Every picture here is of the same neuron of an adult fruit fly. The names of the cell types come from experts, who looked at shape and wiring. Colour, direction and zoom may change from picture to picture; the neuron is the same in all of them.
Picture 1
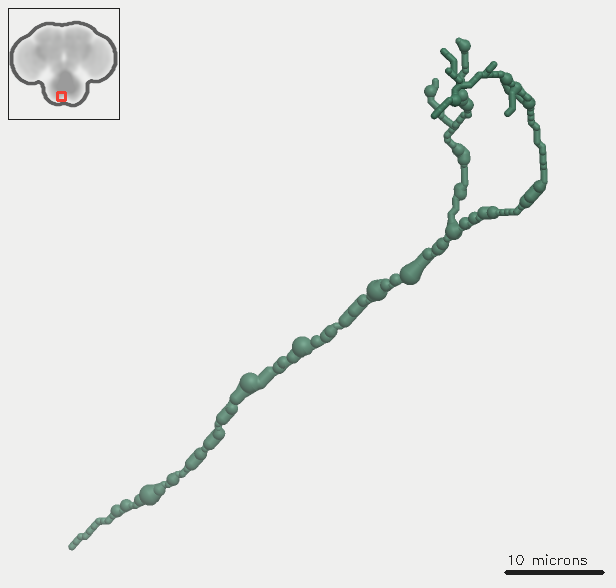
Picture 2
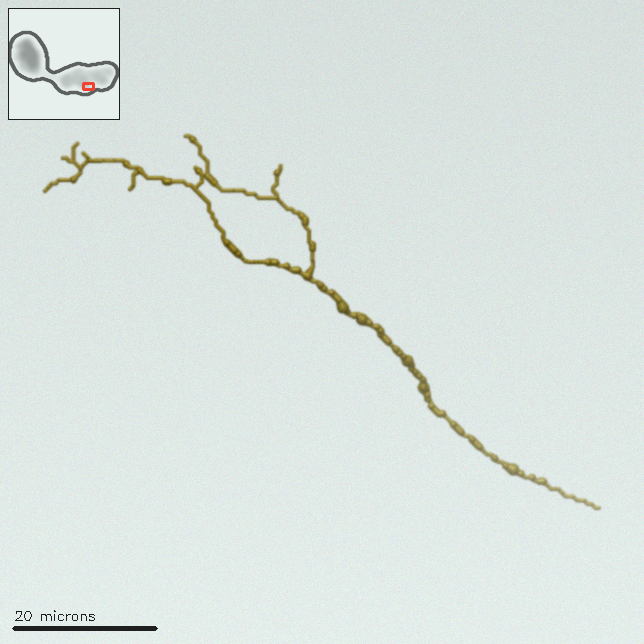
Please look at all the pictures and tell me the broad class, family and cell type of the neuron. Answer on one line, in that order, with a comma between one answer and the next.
sensory neuron entering the nerve cord, class mechanosensory tactile, SNta37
